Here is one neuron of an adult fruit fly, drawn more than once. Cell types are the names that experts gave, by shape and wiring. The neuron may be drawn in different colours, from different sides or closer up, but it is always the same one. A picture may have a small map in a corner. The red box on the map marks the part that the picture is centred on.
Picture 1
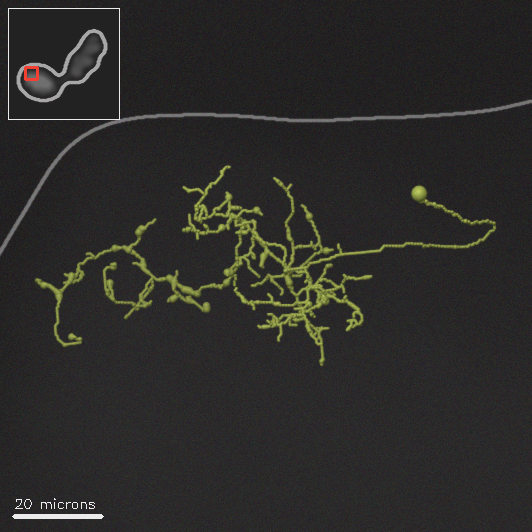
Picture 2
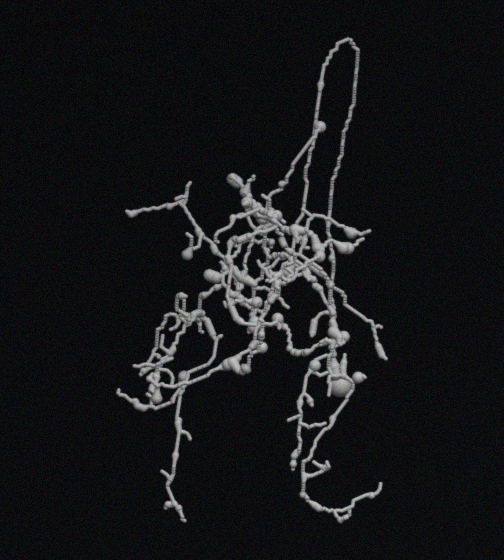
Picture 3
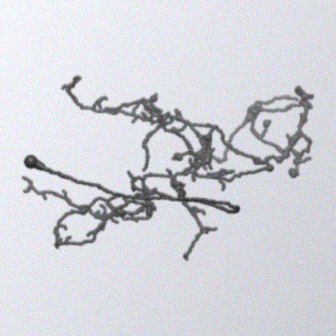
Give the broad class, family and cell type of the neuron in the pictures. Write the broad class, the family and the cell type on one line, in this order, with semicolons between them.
central-brain intrinsic neuron; hemilineage LHp1; CB4115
